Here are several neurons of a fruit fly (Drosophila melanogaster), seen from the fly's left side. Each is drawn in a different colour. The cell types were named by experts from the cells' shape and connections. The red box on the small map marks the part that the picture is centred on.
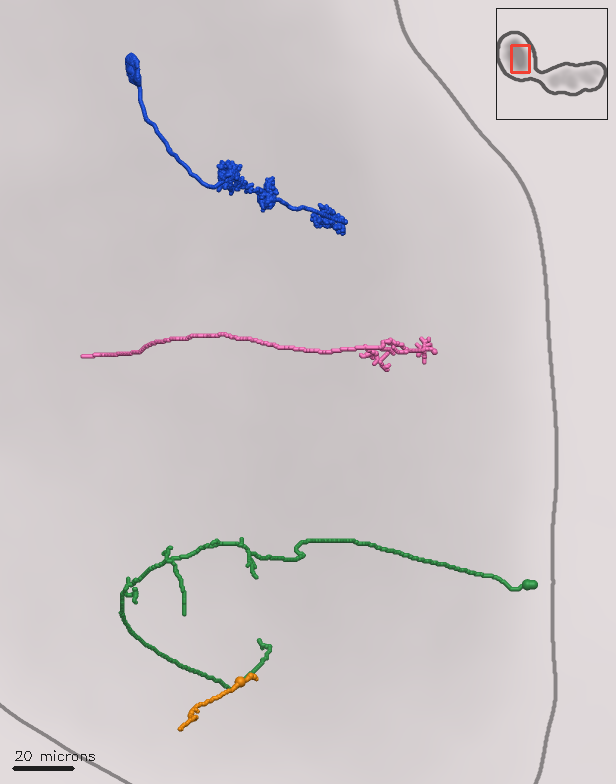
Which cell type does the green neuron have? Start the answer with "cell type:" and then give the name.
cell type: C2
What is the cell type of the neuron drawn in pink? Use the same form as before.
cell type: L5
